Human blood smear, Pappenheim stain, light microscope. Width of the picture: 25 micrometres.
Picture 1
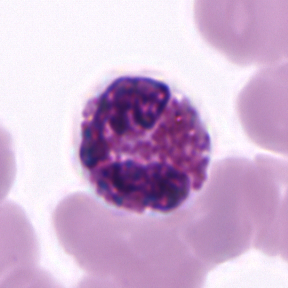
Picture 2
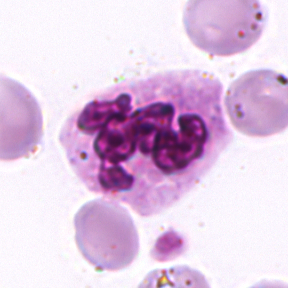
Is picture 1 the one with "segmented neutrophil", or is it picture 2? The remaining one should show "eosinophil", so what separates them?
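Eosinophil: picture 1. Segmented neutrophil: picture 2. Granules: picture 1 cytoplasm packed with coarse reddish-pink granules; picture 2 only fine, faint granules in plentiful pale pinkish-lilac cytoplasm, no coarse coloured ones.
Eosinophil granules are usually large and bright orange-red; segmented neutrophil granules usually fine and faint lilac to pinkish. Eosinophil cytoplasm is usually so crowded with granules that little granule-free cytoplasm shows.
Nucleus: eosinophil has two large lobes, top and bottom, joined by a band along the left side; segmented neutrophil has several separate lobes crowded in the middle of the cell.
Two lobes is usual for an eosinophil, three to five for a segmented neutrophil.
Chromatin dark purple in both; in the segmented neutrophil dense and coarsely clumped, no nucleoli visible. Outline: eosinophil round, about 12 micrometres across; segmented neutrophil smooth, roughly triangular with rounded corners, about 15 by 13 micrometres.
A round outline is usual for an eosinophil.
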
